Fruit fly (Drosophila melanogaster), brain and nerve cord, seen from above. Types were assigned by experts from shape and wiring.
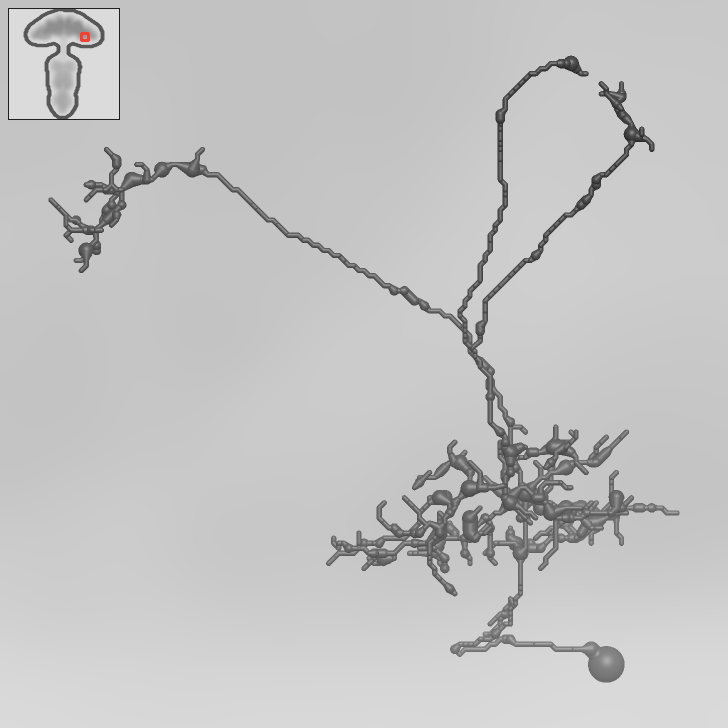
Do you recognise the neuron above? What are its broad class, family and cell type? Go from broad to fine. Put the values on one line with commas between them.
optic-lobe intrinsic neuron, Tlp, Tlp13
